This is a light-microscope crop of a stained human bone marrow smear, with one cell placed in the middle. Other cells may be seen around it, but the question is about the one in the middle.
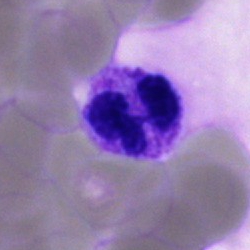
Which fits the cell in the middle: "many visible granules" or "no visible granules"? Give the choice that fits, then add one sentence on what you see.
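Many visible granules. Fine purple granules are scattered through the cytoplasm.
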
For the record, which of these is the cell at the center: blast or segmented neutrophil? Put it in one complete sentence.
The single cell at the center of the crop is a segmented neutrophil.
